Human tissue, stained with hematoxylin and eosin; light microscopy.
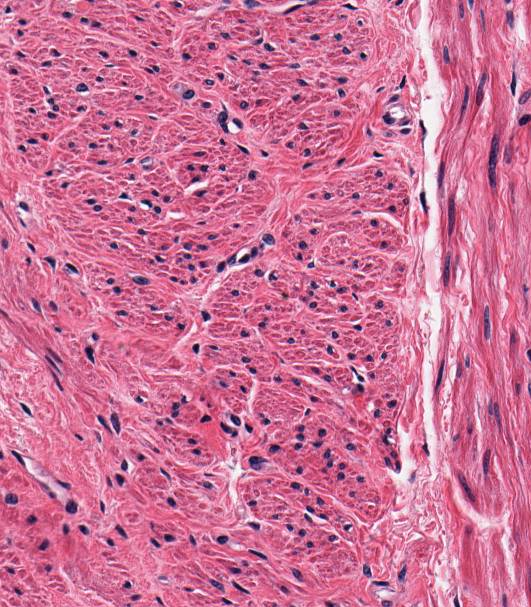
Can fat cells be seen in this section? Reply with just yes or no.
No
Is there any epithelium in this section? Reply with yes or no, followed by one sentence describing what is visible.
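No. No epithelium or fat is present anywhere in the field.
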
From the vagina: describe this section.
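Mostly smooth muscle here, left and centre, cut in cross section and grouped into bundles that thin pink fibrous strands divide. Nuclei show as small dark round dots, lying singly within the cell profiles. The pink cytoplasm has no cross-striations.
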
